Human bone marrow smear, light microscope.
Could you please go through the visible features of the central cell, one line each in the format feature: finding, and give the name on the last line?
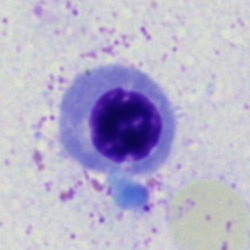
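Outline: round and smooth, as you'll notice
Chromatin: dark purple and dense, with a few small paler patches
Cytoplasm: a moderate rim all the way round the nucleus
Granules: none in the cytoplasm
Cell: erythroblast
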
